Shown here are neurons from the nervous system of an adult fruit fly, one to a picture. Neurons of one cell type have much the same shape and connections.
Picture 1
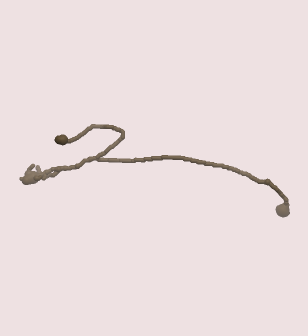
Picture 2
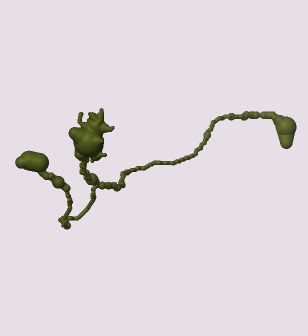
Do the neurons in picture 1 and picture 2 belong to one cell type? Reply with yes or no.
yes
